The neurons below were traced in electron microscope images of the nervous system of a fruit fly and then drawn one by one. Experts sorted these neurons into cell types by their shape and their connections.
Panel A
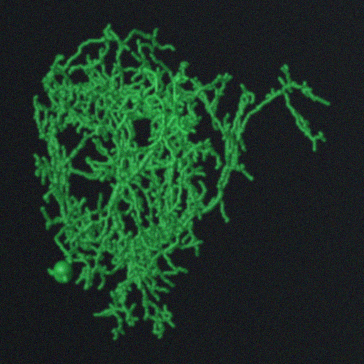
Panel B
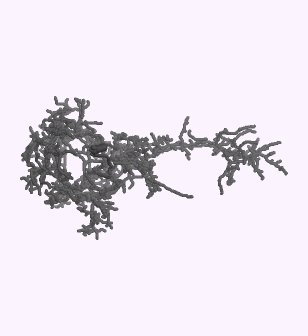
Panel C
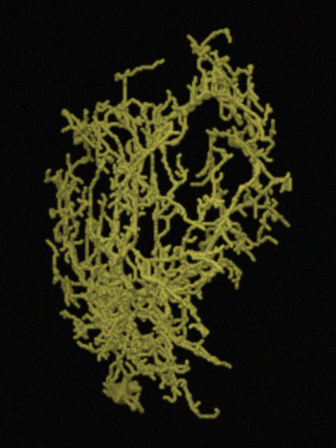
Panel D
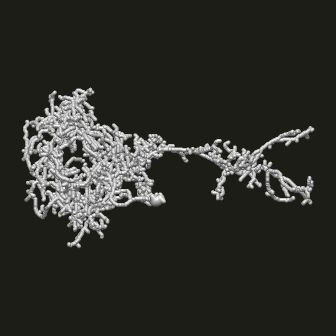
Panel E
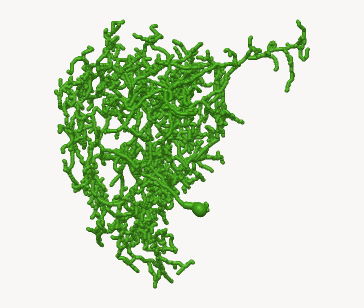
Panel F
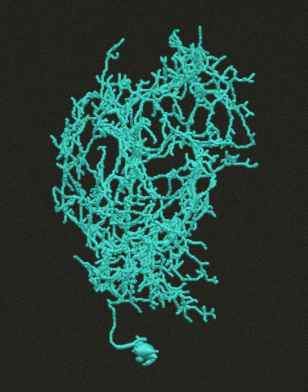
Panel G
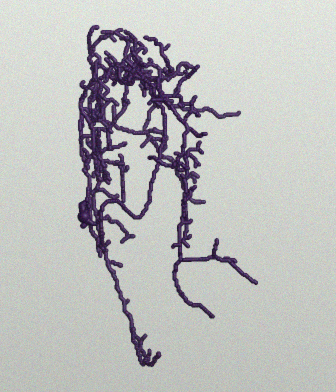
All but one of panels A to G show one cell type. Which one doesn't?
G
